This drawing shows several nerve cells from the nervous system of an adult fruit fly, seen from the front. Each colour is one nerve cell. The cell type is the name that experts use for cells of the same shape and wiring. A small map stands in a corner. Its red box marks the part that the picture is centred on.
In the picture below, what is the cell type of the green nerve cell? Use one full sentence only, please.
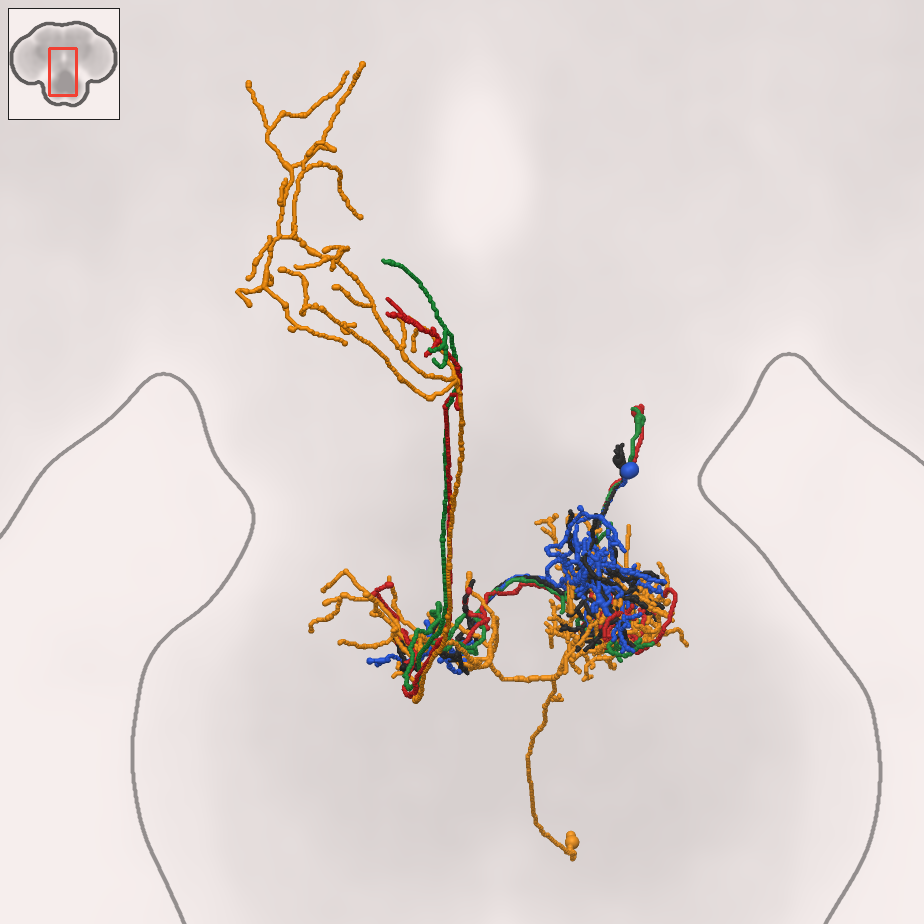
The cell type name for this nerve cell is AN07B100.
